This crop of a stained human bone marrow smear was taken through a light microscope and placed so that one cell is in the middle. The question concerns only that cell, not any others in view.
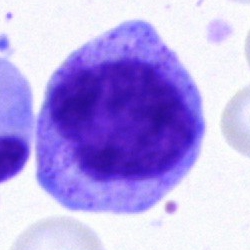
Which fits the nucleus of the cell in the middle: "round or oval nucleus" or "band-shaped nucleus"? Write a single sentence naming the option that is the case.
Round or oval in outline, the nucleus forms a single compact mass.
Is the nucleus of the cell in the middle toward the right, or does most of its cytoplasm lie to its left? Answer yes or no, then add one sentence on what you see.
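Yes. The nucleus fills most of the cell, and the rim of cytoplasm is widest at the lower left.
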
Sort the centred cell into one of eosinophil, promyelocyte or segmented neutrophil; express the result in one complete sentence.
The crop shows a promyelocyte in its centre.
